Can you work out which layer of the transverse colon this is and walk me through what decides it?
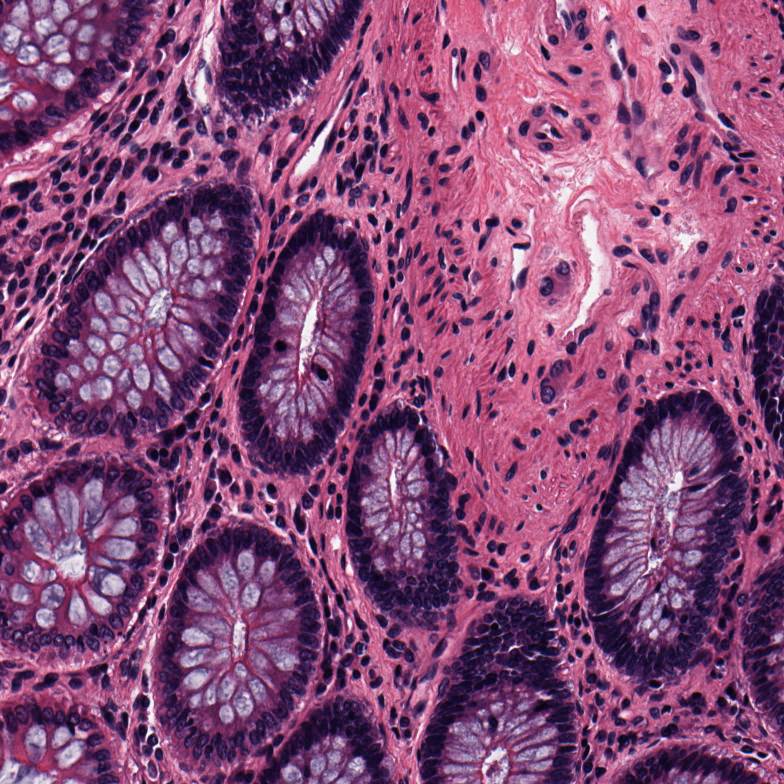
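This is colonic mucosa, its glands cut across as round to oval profiles filling the left and lower parts. Each gland is lined by a single layer of columnar epithelium, and the stroma between them holds many small dark nuclei of scattered cells. The upper right, by contrast, is pink fibrous stroma with wavy collagen and no glands.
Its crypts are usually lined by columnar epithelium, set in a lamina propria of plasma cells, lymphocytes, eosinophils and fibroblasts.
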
